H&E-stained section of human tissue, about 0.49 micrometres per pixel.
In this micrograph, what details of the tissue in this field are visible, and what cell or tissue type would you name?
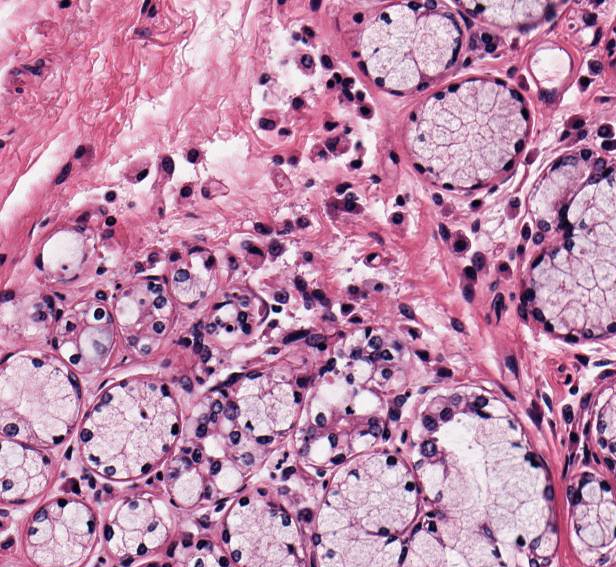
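Rounded glandular acini occupy the lower half and right side of this field, with stroma dominating the upper left. Their cells have pale, finely foamy cytoplasm typical of mucous cells, and small, dark, flattened nuclei pressed against the outer edge of each acinus. Loose stroma in the centre holds many scattered small dark nuclei between the acini. This is minor salivary gland.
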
